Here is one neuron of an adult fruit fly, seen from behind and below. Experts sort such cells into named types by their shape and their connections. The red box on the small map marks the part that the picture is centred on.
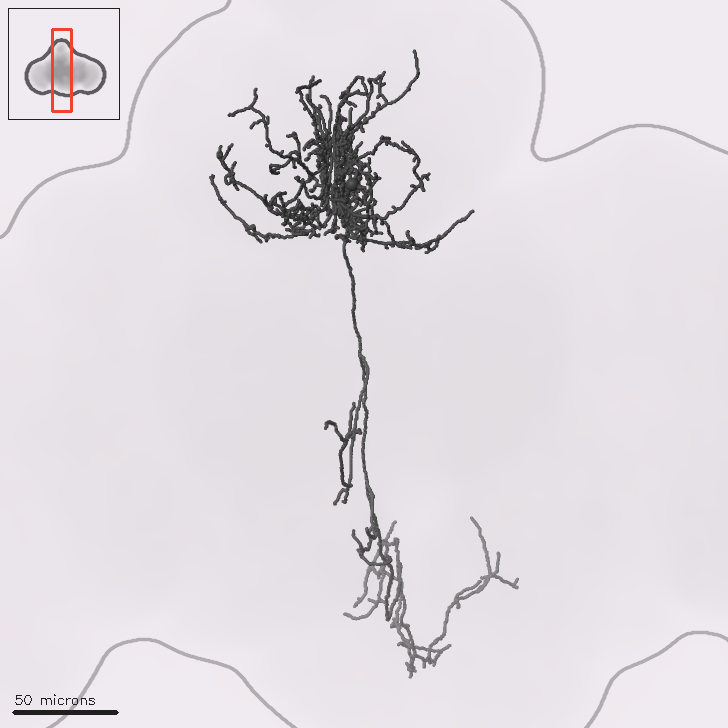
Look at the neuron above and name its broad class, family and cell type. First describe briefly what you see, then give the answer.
The cell body can be seen at the top of the picture. By the scale bar it is about 300 microns tall in this view. Dozens of branch ends can be seen. Its broad class is ascending neuron. Its family is hemilineage 05B. It is of cell type AN05B098.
